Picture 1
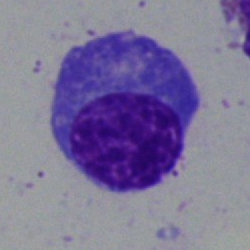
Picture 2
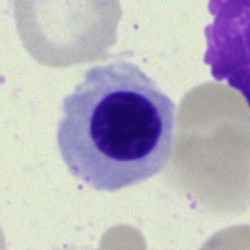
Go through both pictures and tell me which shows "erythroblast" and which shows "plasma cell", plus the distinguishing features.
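Of the two, picture 1 holds the plasma cell and picture 2 the erythroblast. Chromatin comes first: in the plasma cell it is coarse and clumped, dark purple with lighter gaps between the clumps, while in the erythroblast it is dense and dark purple, with no nucleolus visible.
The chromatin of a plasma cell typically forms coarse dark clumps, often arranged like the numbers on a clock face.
Cytoplasm comes next: the plasma cell's is plentiful and deep blue, whereas the erythroblast's is pale greyish blue and forms a rim around the nucleus on all sides.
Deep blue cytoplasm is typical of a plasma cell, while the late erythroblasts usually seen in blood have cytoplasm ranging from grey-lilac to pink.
Granules are not seen in the cytoplasm of either cell. Outline comes last: the plasma cell is rounded with a slightly uneven upper edge, and the erythroblast is irregular and ruffled along the top edge.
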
